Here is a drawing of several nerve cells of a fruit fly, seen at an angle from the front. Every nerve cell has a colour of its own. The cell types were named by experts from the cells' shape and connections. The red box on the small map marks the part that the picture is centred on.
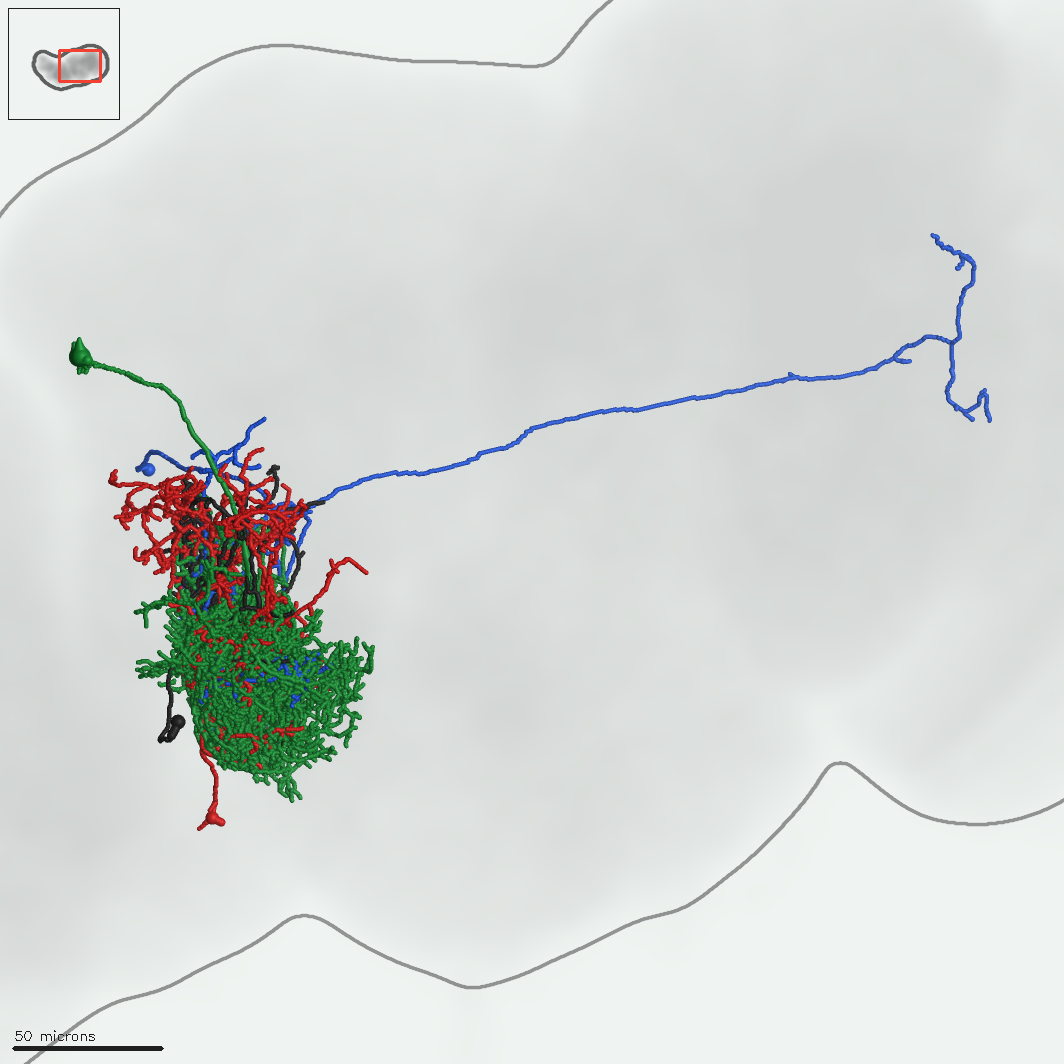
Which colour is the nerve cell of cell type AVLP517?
blue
